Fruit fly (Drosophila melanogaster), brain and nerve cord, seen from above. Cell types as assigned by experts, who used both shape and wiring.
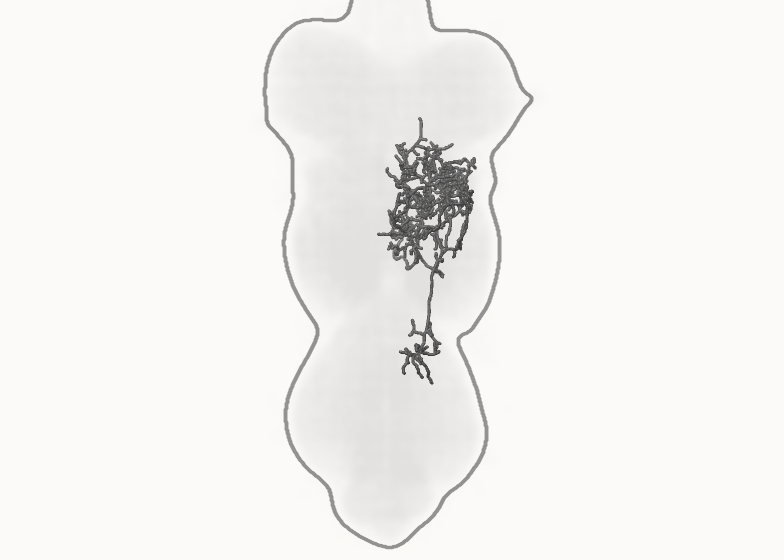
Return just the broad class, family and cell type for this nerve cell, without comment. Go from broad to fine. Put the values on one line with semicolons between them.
nerve-cord intrinsic neuron; hemilineage 04B; IN04B006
